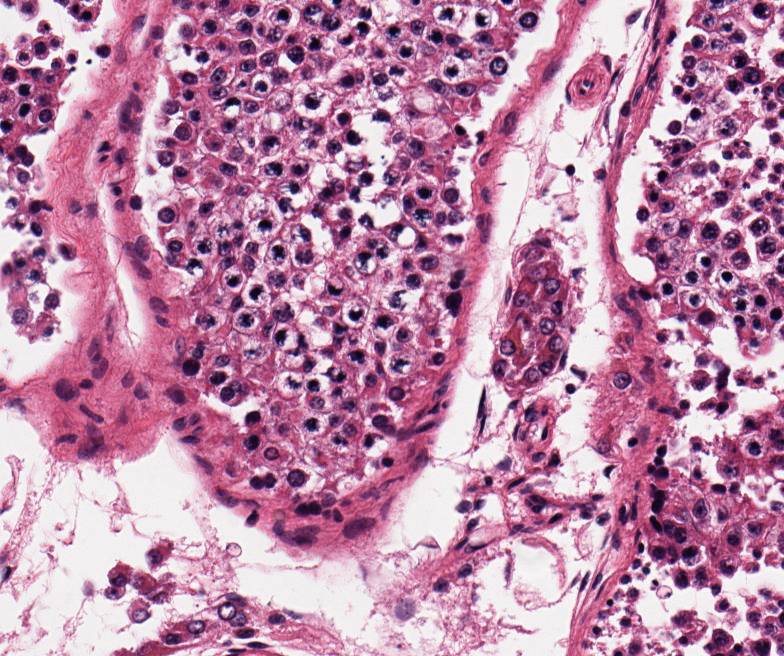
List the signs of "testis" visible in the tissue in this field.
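Several cross-sectioned tubules, the largest at centre-left, separated by loose interstitial tissue, go with the testis.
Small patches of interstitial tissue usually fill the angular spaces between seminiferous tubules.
That tissue here is loose and pale, with much empty space. Notice, right of the central tubule, a small cluster of polygonal cells with abundant deep pink cytoplasm.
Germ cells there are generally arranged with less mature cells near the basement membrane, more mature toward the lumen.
The right-edge tubule, by contrast, has loosely scattered cells with gaps.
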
